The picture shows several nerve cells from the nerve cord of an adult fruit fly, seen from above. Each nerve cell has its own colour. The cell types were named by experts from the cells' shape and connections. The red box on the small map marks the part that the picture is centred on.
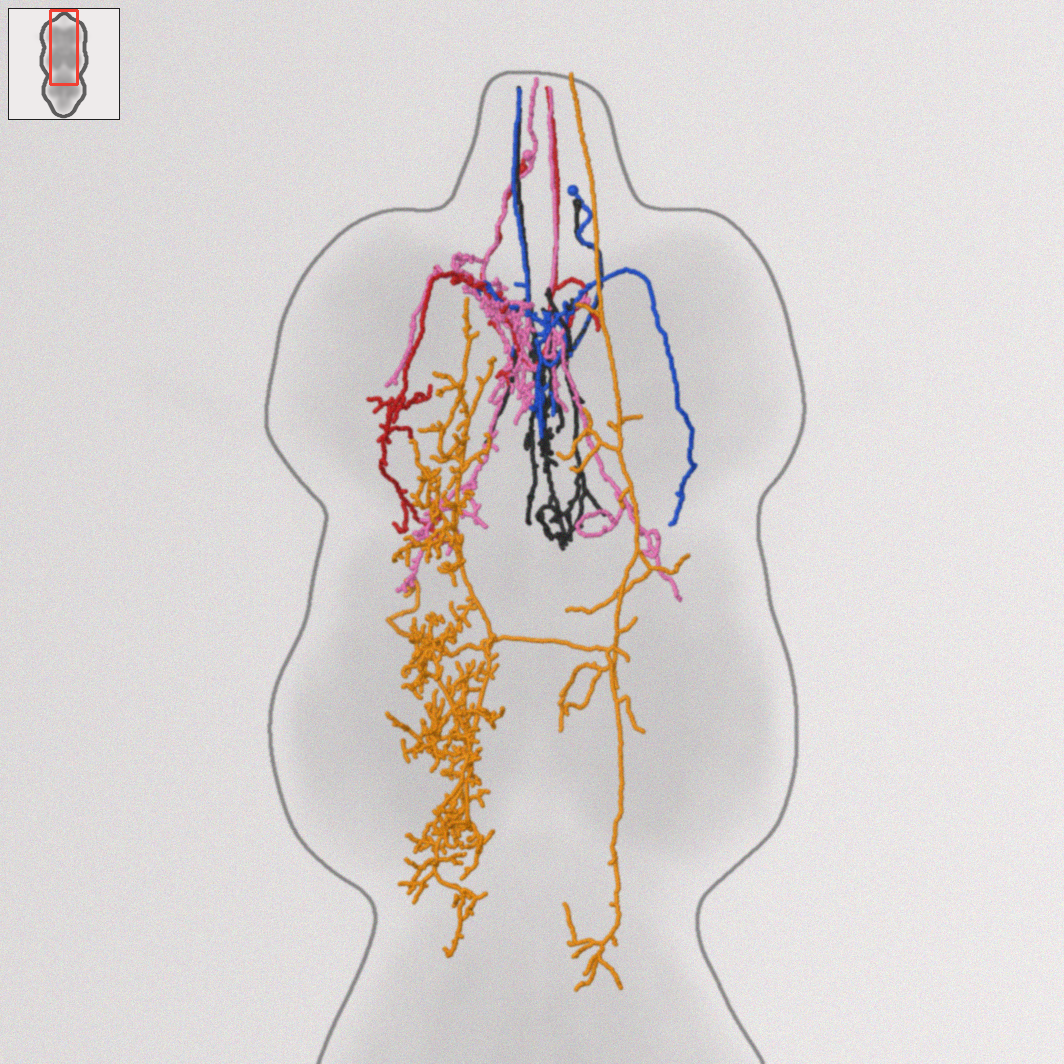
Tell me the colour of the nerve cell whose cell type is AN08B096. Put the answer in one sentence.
The colour is pink.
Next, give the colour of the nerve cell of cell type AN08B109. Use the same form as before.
The colour is black.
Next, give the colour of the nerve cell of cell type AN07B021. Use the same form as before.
The colour is orange.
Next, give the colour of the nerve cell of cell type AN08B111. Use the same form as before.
The colour is red.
